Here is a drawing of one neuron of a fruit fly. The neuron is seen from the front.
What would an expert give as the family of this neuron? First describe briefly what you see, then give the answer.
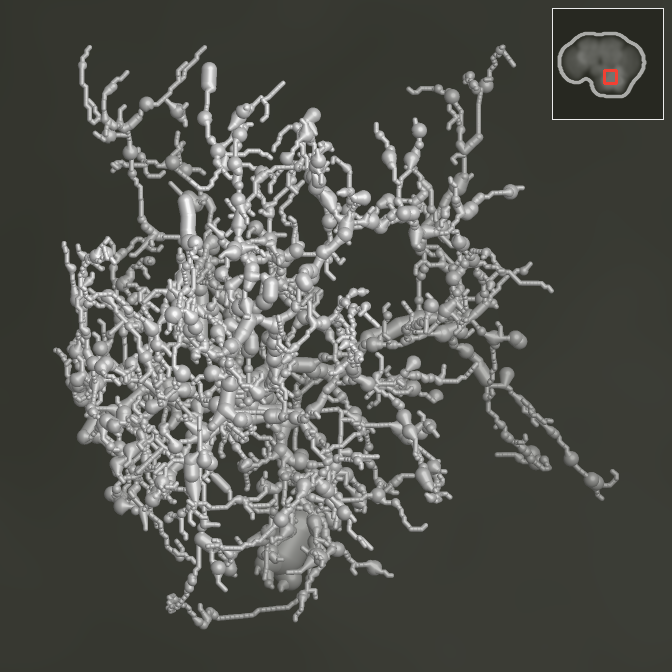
More than a hundred branch ends can be seen. As drawn here it is about as wide as it is tall. It is a nerve-cord intrinsic neuron. The family is hemilineage 16B.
